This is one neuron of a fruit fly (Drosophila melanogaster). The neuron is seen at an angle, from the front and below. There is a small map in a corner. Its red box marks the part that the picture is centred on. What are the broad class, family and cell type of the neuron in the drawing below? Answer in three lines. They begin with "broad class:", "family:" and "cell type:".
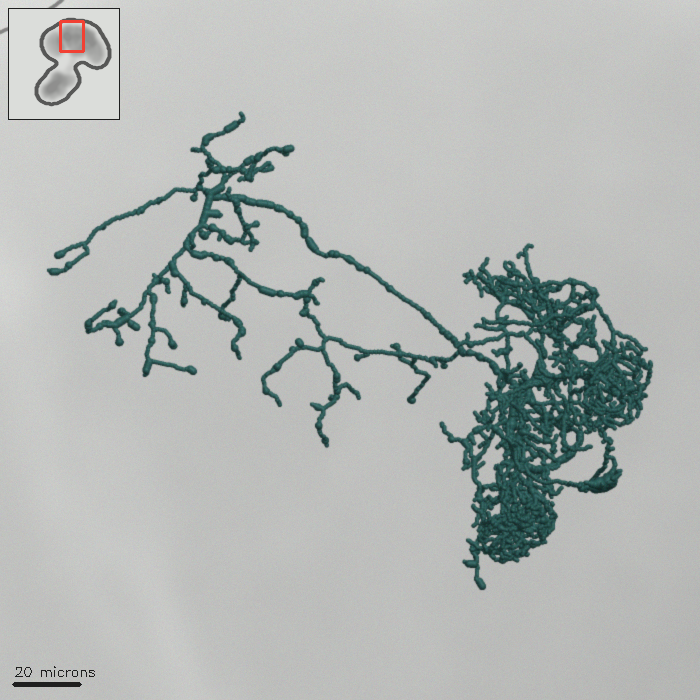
broad class: central-brain intrinsic neuron
family: hemilineage ALad1
cell type: M_adPNm3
